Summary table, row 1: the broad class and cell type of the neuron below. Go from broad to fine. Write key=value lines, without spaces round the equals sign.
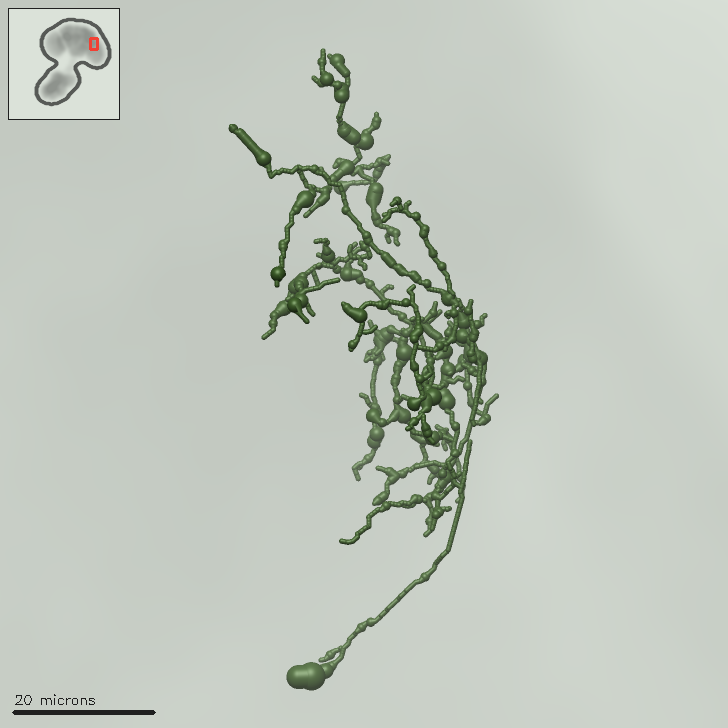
broad_class=central-brain intrinsic neuron
cell_type=CB1207_a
